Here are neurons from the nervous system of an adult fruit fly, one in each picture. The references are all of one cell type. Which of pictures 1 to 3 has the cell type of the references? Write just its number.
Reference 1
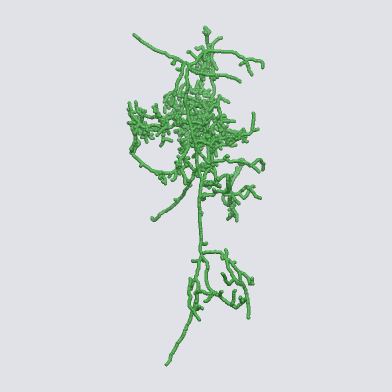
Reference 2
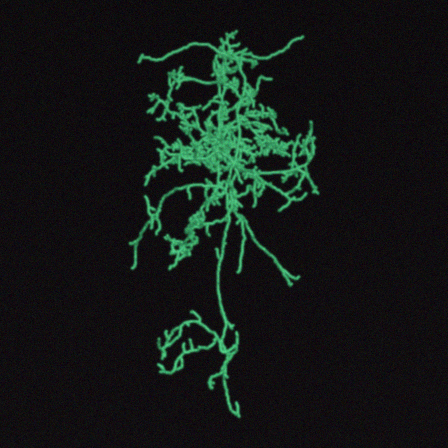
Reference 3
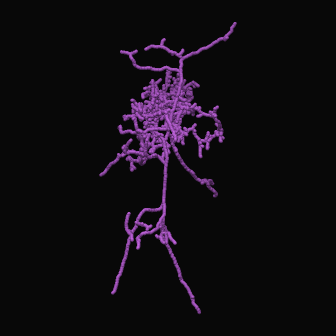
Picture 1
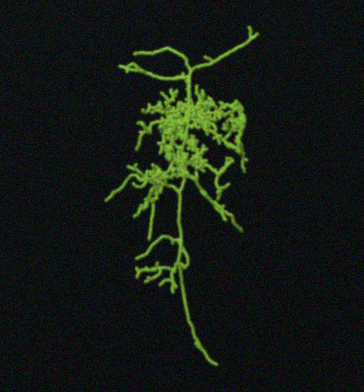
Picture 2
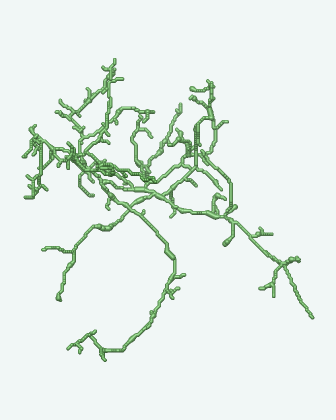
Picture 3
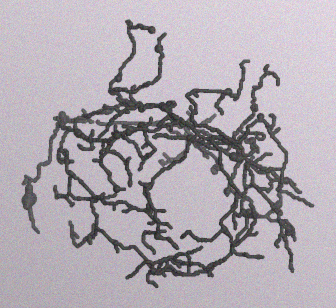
1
